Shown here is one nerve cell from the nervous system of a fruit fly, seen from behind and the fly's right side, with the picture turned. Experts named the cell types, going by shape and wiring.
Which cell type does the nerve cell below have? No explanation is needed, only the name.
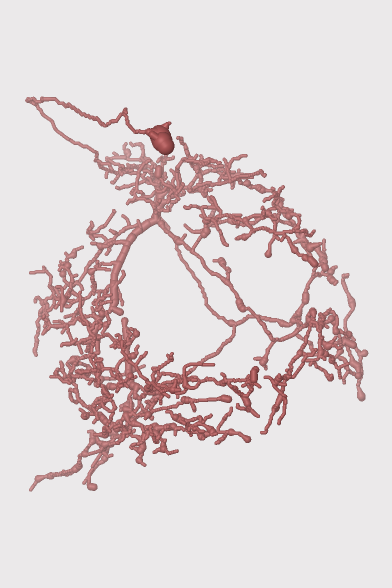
IN14A011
